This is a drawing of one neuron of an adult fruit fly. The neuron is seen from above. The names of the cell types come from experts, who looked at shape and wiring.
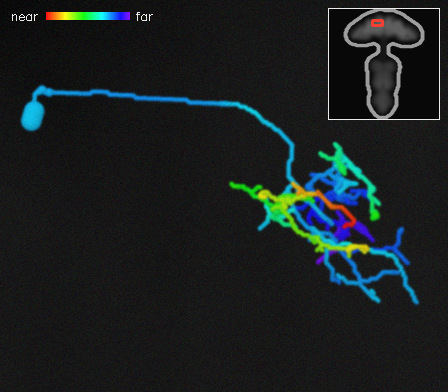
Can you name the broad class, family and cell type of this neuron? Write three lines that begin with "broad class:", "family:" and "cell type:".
broad class: central-brain intrinsic neuron
family: hemilineage TRdl_b
cell type: GNG424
